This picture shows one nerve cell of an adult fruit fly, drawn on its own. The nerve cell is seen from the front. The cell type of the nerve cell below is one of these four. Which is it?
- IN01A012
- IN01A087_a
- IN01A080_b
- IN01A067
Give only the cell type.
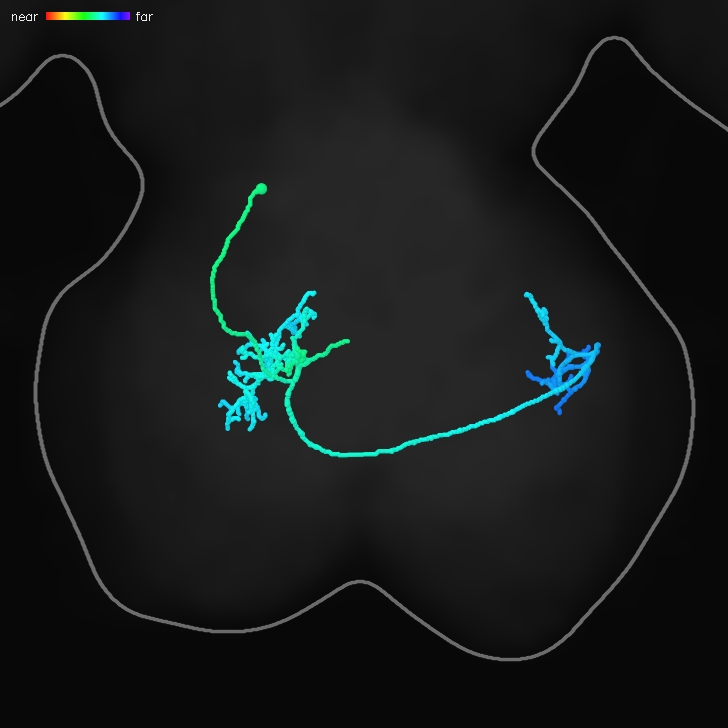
IN01A080_b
